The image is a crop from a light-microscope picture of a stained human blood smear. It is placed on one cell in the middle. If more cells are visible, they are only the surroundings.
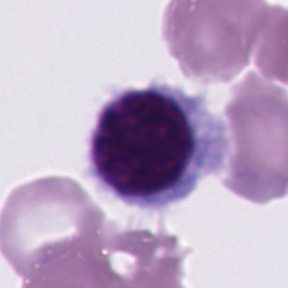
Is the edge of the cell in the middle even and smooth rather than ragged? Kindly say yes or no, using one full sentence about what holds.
No, the cell's outline is ragged or frayed, or carries projections, blebs or tags.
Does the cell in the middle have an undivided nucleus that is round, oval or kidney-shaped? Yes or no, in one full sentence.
Yes, this cell's nucleus is a single compact round, oval or kidney-shaped mass, not band-shaped.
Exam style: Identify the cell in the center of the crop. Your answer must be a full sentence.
The identification for the central cell is a hairy cell.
